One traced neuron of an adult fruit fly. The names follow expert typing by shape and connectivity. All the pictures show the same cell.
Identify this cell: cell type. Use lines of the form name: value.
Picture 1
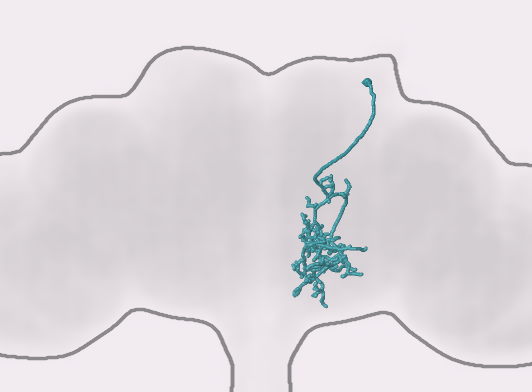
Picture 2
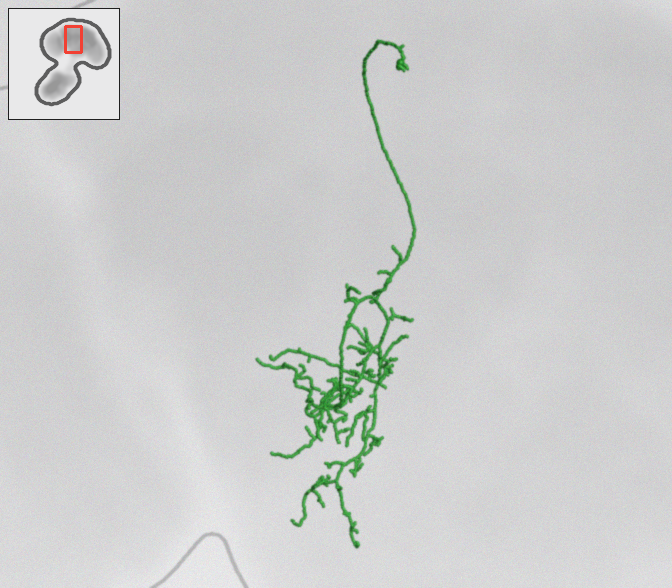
cell type: PS023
